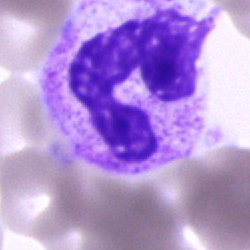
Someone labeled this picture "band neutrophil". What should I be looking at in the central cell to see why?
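Look first at the nucleus: it is a curved band, bent into something like a horseshoe.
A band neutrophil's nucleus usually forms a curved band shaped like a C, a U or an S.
That horseshoe-like band goes well with the name band neutrophil. Now the chromatin, which is dark purple and coarsely clumped.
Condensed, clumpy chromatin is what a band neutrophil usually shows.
So that fits too. Around the nucleus the cytoplasm is plentiful and pale pinkish-lilac, with fine purple granules scattered all through it.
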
